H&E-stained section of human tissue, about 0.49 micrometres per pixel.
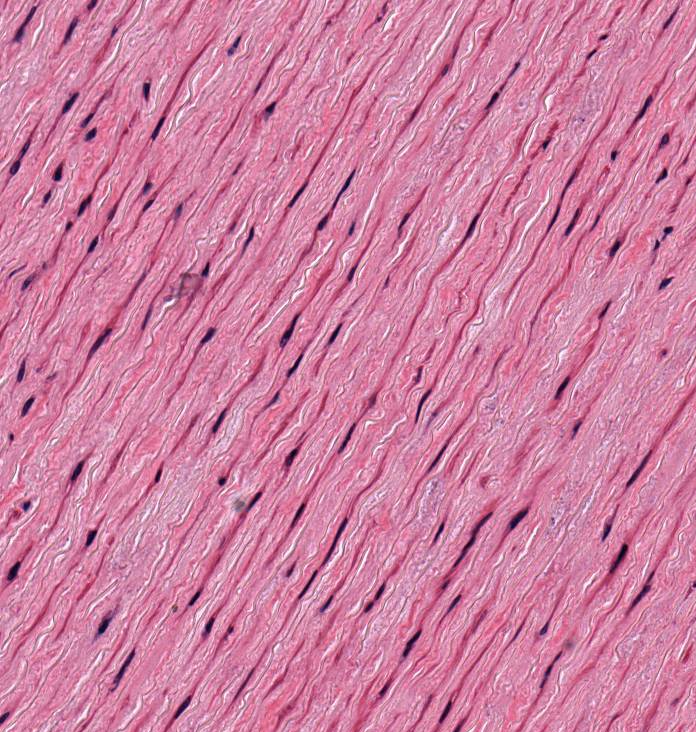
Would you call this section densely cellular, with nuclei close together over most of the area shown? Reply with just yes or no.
No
